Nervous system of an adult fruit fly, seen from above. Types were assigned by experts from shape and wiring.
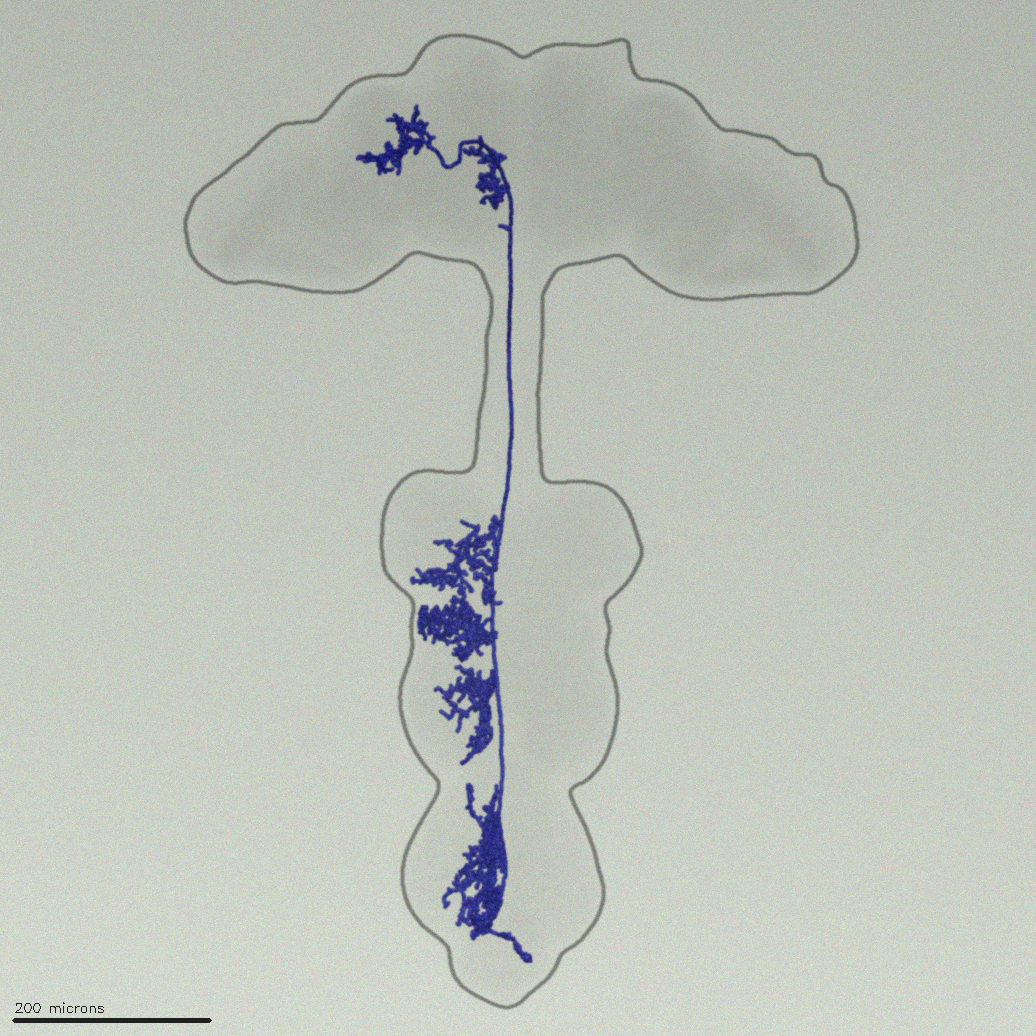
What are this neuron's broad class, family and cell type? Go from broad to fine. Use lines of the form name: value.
broad class: ascending neuron
family: hemilineage 05B
cell type: AN05B099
